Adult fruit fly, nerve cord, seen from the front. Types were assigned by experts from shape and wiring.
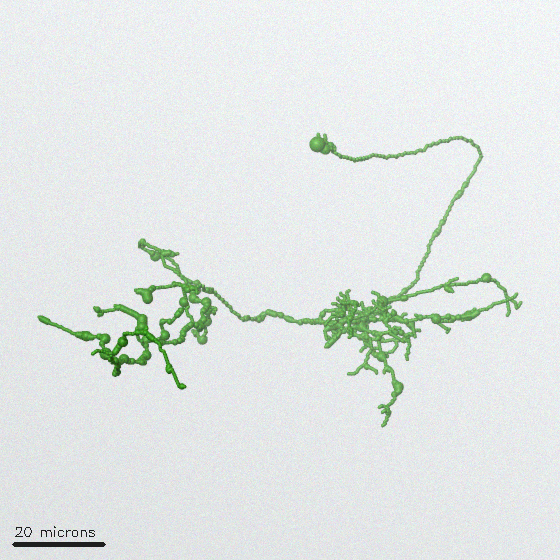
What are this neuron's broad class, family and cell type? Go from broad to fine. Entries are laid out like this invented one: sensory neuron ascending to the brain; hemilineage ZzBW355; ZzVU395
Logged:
ascending neuron; hemilineage 19B; AN19B100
